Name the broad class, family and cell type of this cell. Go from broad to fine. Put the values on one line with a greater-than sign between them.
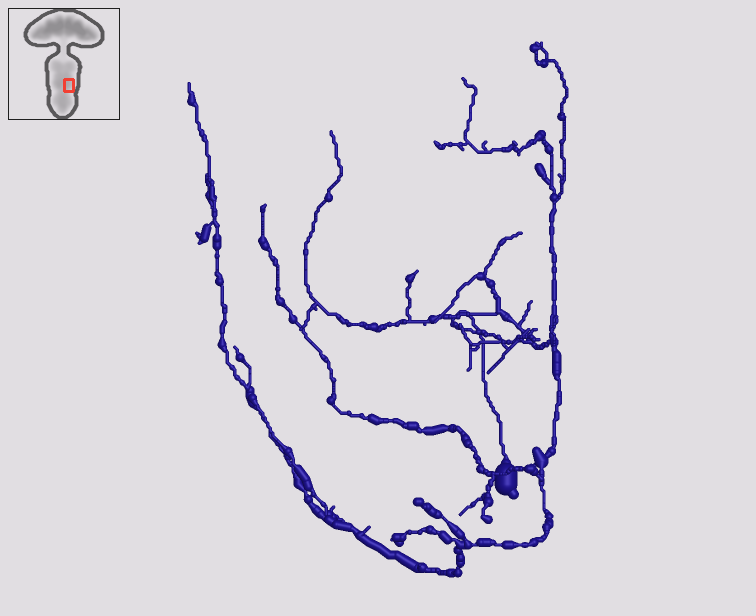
nerve-cord intrinsic neuron > hemilineage 13A > IN13A044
